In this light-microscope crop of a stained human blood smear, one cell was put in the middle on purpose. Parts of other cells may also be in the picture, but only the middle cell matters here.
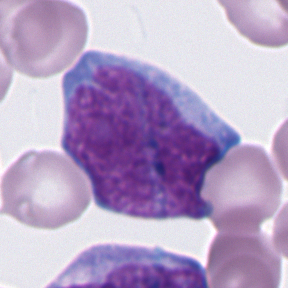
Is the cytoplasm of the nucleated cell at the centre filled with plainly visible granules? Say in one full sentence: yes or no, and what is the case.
No, its cytoplasm lacks visible granules entirely.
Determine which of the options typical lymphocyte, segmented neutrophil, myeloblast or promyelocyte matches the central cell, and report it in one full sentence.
Seen at the centre of the crop is a myeloblast.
